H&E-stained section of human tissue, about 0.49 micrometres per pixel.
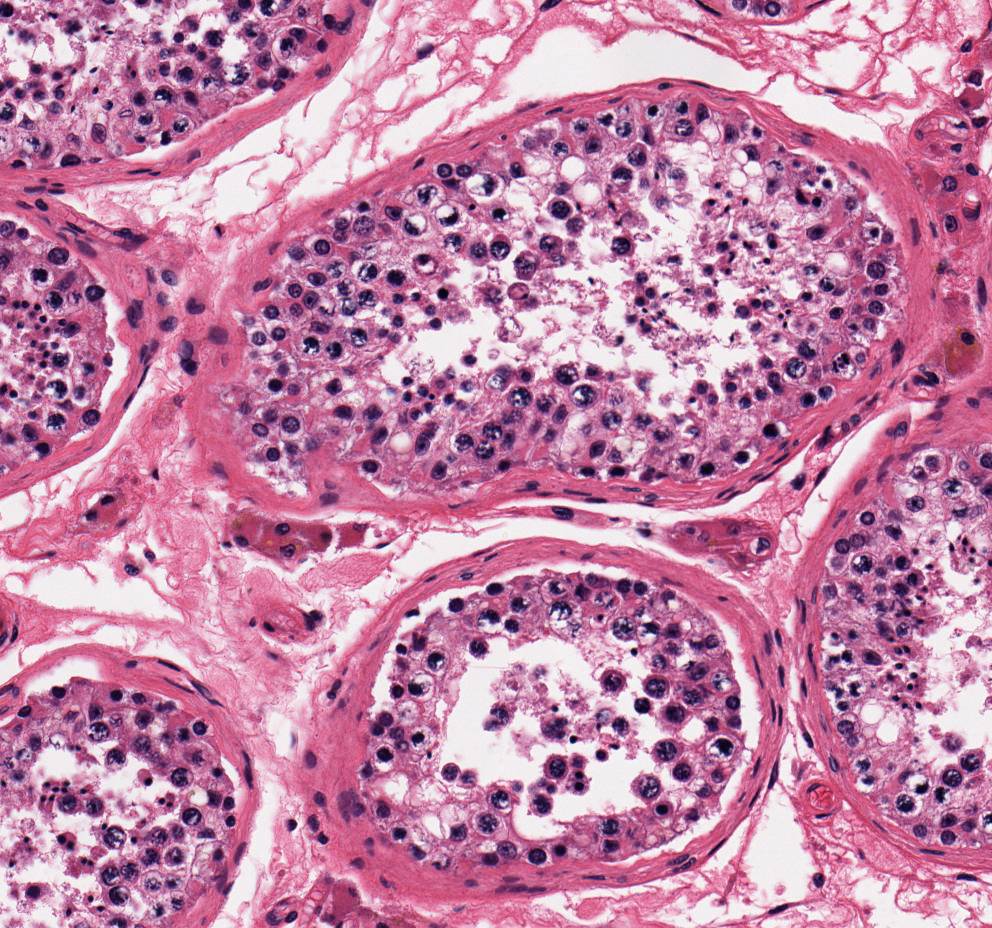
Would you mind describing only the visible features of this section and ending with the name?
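Rounded and oval tubules cut across fill the field, the largest an elongated oval across the upper middle. Each has a many-layered epithelium of crowded round cells, thinning toward an irregular central lumen. Many show large round nuclei, coarse clumped dark chromatin, pale cytoplasm. Toward lumens lie small cells with small, dense, dark round nuclei. This is testis.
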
